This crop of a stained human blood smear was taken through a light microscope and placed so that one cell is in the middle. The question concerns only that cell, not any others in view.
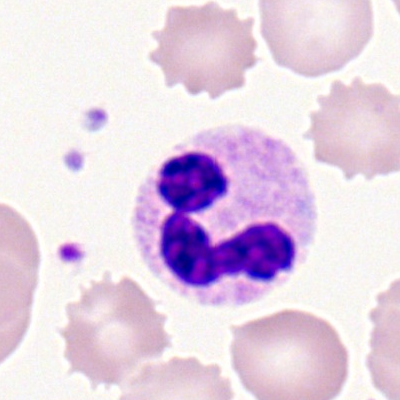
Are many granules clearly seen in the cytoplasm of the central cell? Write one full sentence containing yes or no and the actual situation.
Yes, in the cytoplasm of this cell, many granules are visible.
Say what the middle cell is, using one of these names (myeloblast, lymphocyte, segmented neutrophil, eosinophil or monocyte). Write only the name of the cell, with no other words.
segmented neutrophil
